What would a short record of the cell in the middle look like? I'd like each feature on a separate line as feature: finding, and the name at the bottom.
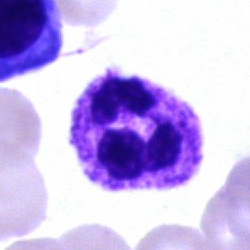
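Outline: roughly round, edge a touch bumpy
Chromatin: dense, dark purple
Vacuoles: none clearly seen in the cytoplasm
Name: segmented neutrophil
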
